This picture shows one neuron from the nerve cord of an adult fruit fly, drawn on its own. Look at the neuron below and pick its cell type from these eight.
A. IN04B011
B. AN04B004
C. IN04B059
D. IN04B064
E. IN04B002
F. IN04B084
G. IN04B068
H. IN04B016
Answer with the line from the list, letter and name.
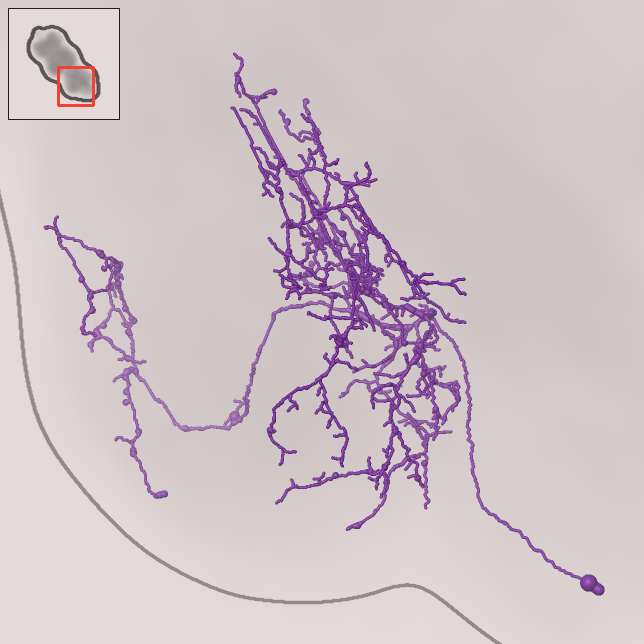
D. IN04B064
